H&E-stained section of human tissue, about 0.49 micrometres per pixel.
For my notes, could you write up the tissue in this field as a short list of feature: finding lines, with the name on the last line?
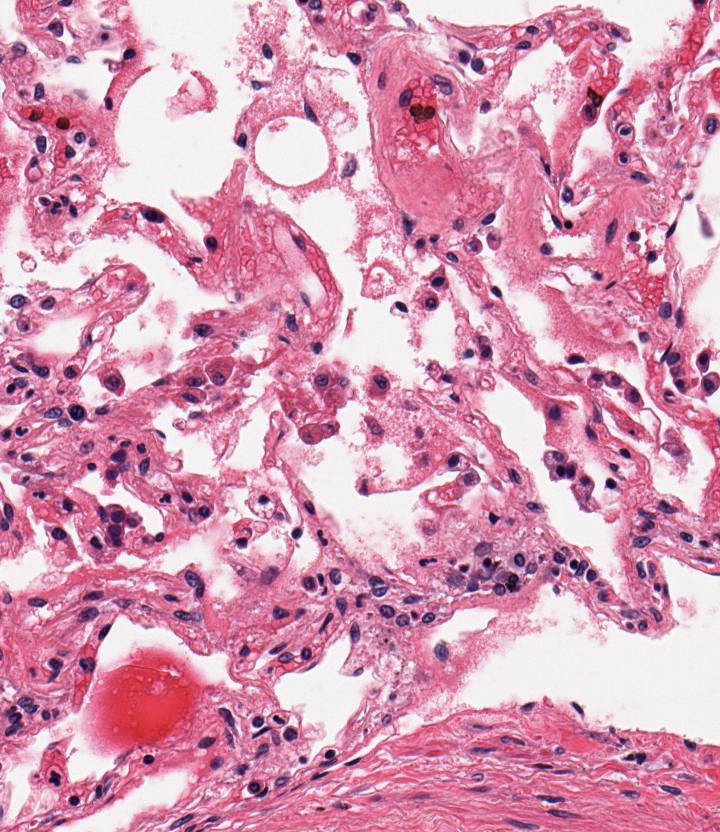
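Septa: thin, branching, pink meshwork enclosing irregular open spaces
Loose cells: few, rounded, ample pink cytoplasm, one round nucleus, in central spaces
Fibre band: dense, wavy, pink, slender elongated nuclei, lower right edge
Red mass: single, smooth, rounded, homogeneous, lower left
Tissue: lung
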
